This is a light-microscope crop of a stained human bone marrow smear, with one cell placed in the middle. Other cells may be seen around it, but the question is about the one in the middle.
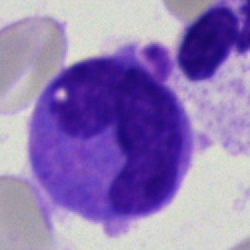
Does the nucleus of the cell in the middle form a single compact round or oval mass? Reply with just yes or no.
No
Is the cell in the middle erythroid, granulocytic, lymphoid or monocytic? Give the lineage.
monocytic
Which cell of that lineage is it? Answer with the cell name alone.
monocyte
